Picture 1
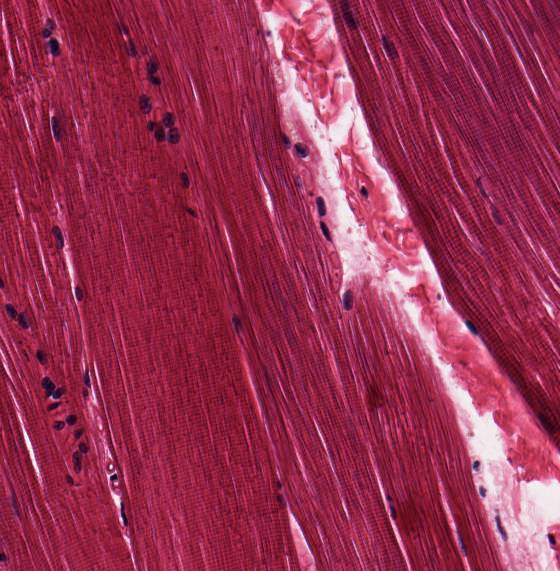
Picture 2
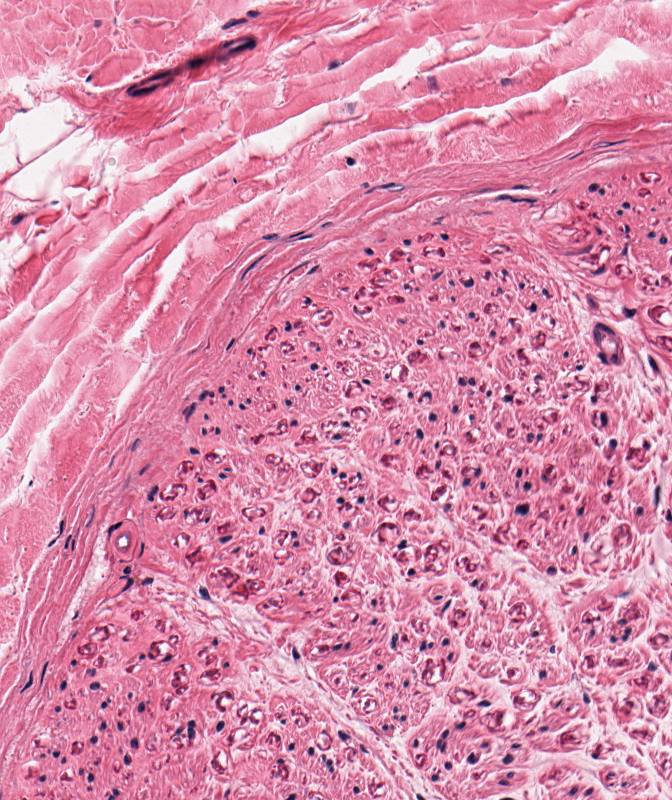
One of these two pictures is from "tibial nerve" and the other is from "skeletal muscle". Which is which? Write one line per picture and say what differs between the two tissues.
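Picture 1 shows tissue from the skeletal muscle. Long, parallel muscle fibres fill most of the field and run steeply from upper left toward lower right.
Picture 2 shows tissue from the tibial nerve. A large rounded bundle of nerve fibres cut in cross-section fills the centre and right of the field.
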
